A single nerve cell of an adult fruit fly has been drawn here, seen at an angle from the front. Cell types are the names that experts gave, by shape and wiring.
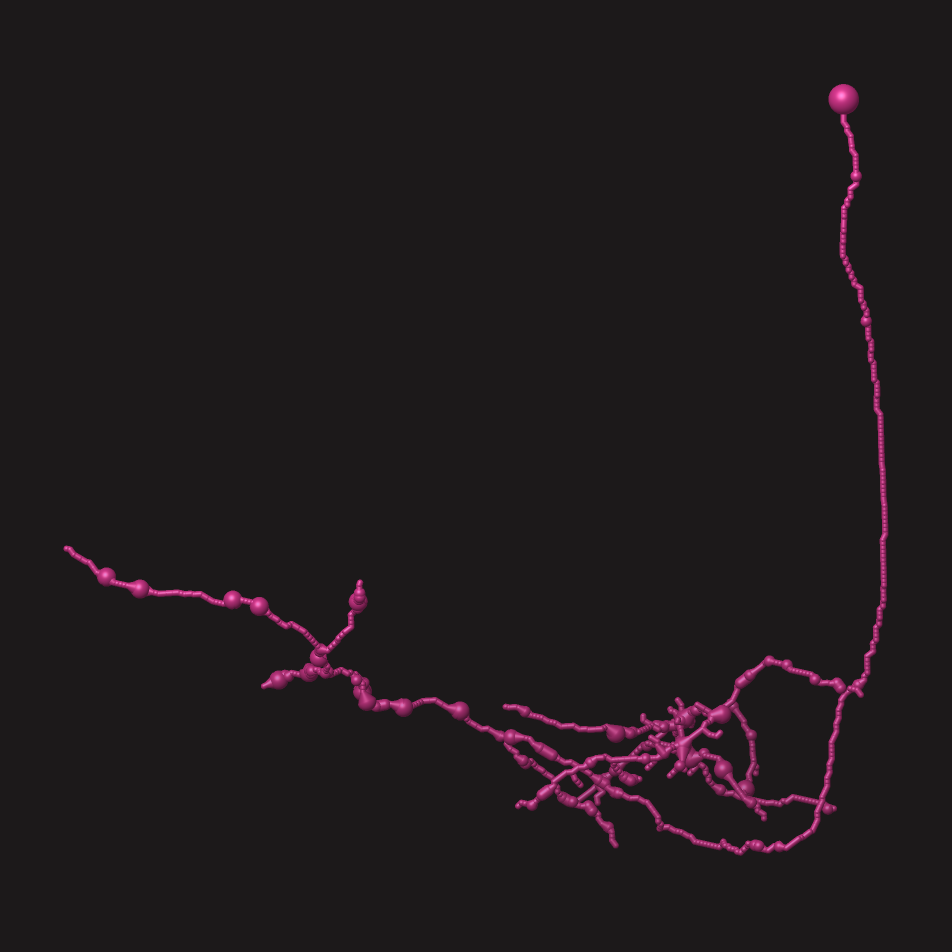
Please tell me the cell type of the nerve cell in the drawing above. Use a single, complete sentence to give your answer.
To this nerve cell applies the cell type name CB2337.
